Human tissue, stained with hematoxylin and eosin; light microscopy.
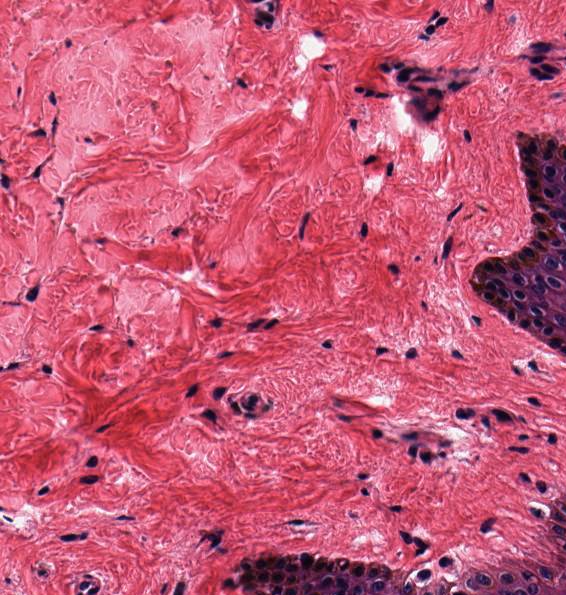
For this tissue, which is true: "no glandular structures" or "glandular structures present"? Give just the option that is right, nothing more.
No glandular structures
